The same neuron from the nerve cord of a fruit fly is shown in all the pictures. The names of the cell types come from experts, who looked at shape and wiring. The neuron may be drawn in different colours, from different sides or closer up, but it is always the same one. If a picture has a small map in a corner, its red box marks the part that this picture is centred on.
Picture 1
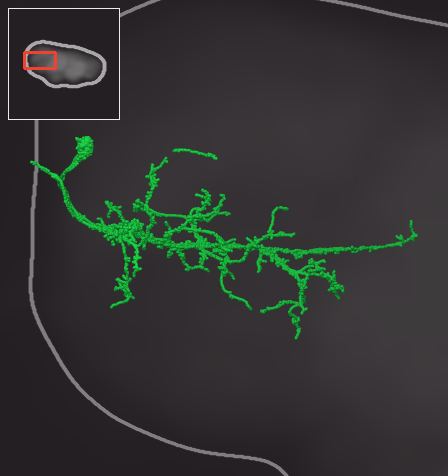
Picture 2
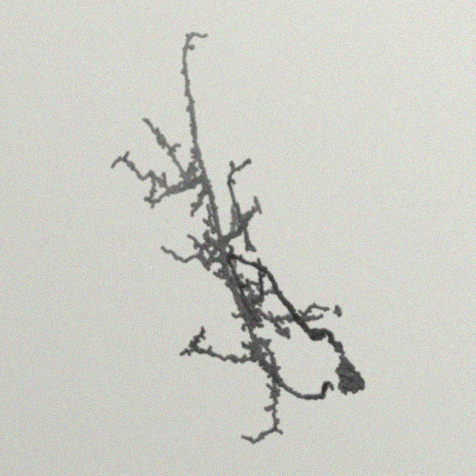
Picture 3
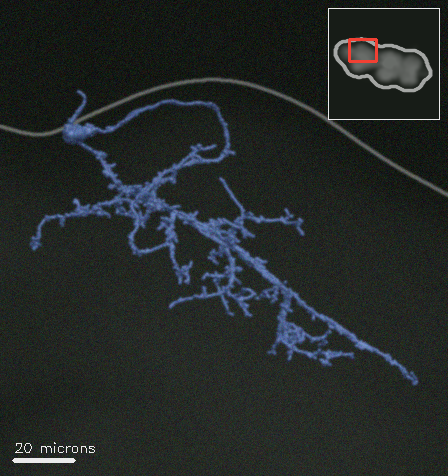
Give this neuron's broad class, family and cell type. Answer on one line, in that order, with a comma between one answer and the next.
motor neuron of the nerve cord, MNhl, MNhl01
